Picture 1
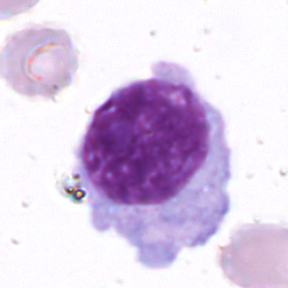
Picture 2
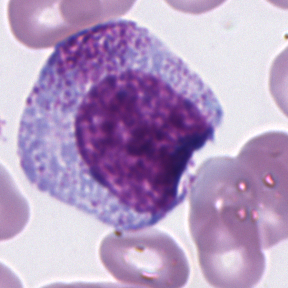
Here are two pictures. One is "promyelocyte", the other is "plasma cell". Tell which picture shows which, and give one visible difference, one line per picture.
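Picture 1 shows a plasma cell: The cell outline is irregular, with knobbly bulges along its edge.
Picture 2 shows a promyelocyte: The cell has a roughly squarish, angular outline with a smooth border.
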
